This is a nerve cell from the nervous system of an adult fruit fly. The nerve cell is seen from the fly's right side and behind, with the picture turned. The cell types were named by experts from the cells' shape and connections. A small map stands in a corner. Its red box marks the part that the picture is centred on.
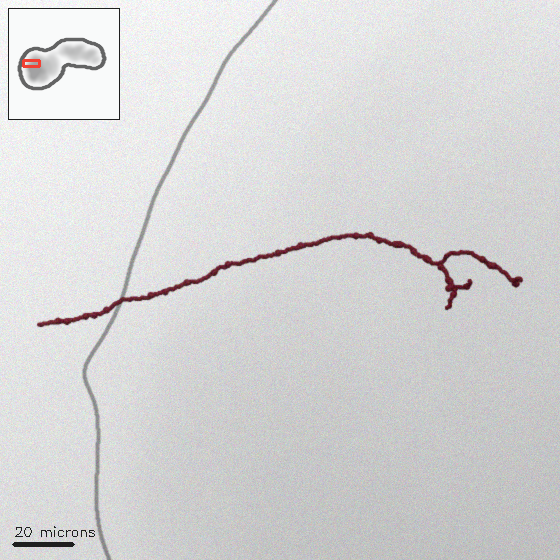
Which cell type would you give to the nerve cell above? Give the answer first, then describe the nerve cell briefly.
Its cell type is JO-CL. It is a sensory neuron entering the brain. The drawing shows no cell body. By the scale bar it is about 170 microns wide in this view. There are a dozen or fewer branch ends.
